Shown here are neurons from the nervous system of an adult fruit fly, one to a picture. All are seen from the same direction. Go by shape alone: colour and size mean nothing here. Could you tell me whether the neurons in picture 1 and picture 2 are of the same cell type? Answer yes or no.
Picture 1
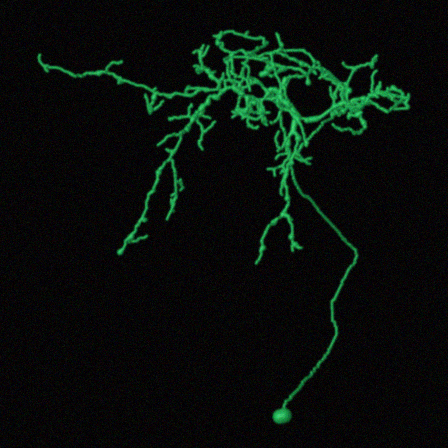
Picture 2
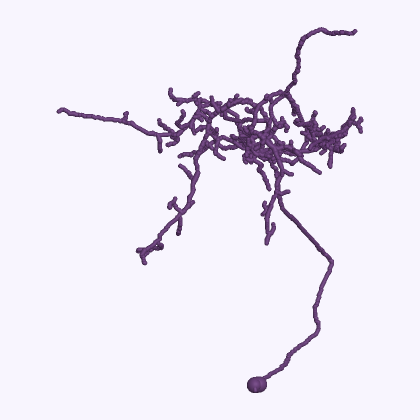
yes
